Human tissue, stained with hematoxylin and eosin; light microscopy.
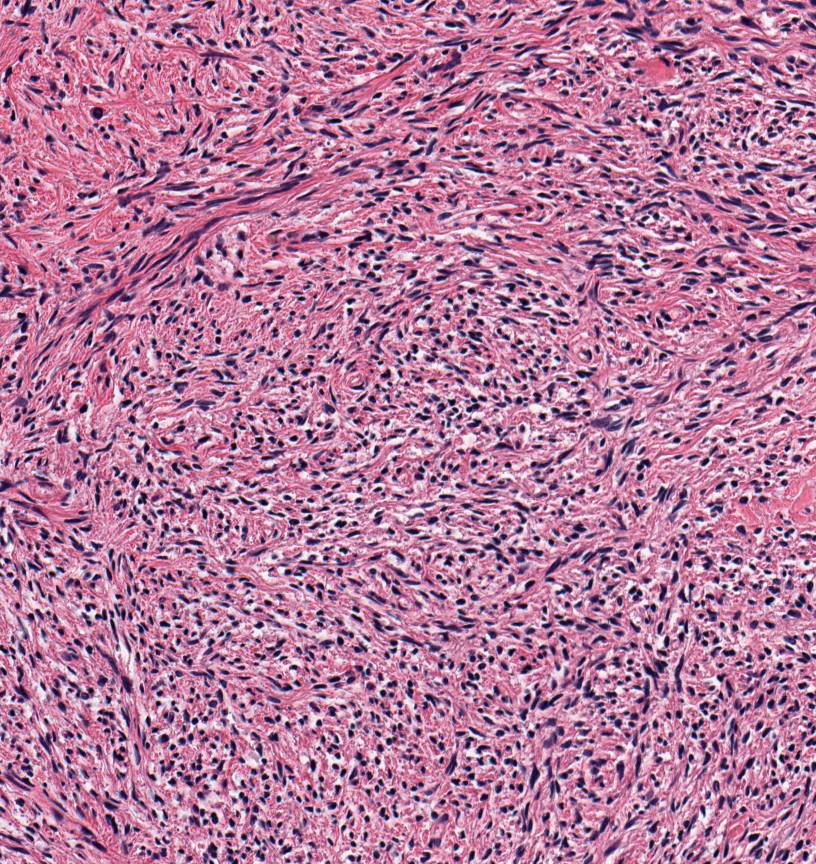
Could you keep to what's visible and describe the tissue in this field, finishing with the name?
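Spindle cells throughout, in short fascicles that intersect and swirl in different directions. Nuclei elongated to ovoid, darkly stained. Scant pink cytoplasm, indistinct cell borders. A band of parallel elongated cells running diagonally from the left edge up toward the upper middle. This is ovary.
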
